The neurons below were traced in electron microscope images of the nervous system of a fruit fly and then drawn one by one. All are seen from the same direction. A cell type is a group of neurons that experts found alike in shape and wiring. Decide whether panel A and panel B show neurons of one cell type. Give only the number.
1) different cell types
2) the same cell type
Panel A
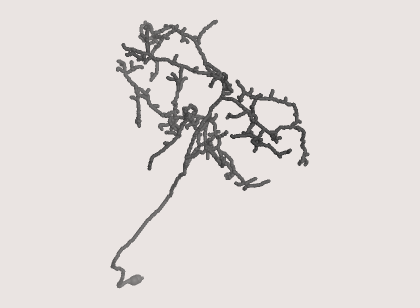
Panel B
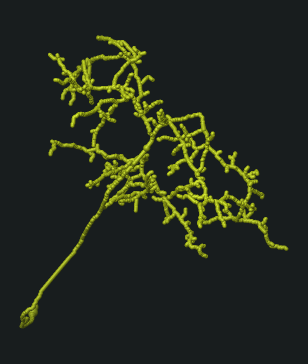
2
